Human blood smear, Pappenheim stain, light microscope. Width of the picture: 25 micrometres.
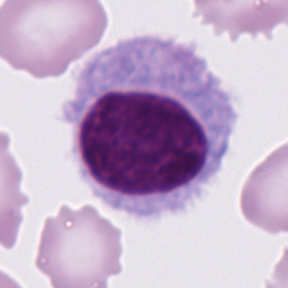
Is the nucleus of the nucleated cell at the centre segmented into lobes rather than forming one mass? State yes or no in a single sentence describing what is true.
No, this cell has an undivided nucleus that is compact and round, oval or kidney-shaped.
